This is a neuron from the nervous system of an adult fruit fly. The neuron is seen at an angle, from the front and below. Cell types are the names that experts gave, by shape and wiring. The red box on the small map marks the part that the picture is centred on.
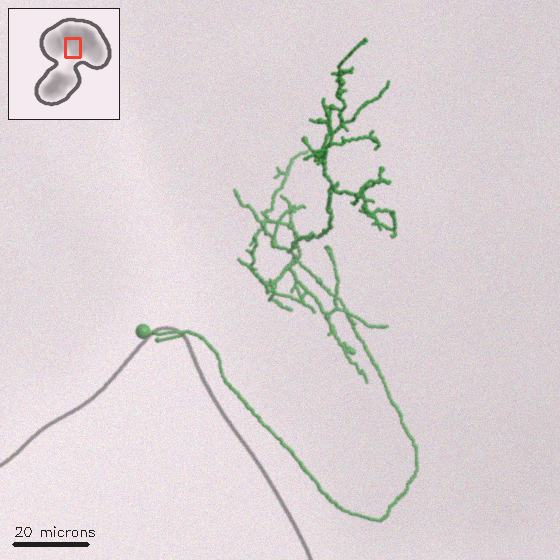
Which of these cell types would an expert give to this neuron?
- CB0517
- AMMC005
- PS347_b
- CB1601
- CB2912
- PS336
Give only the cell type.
CB1601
